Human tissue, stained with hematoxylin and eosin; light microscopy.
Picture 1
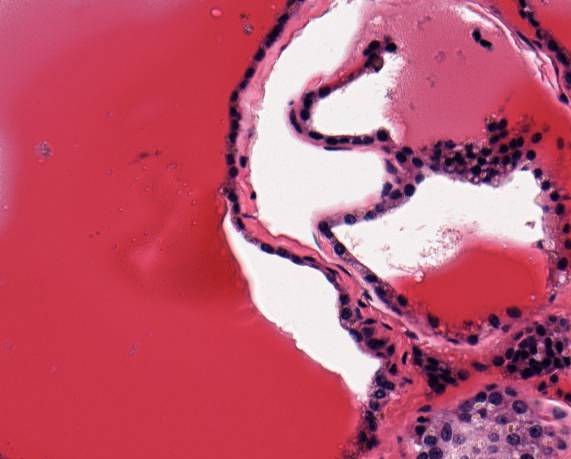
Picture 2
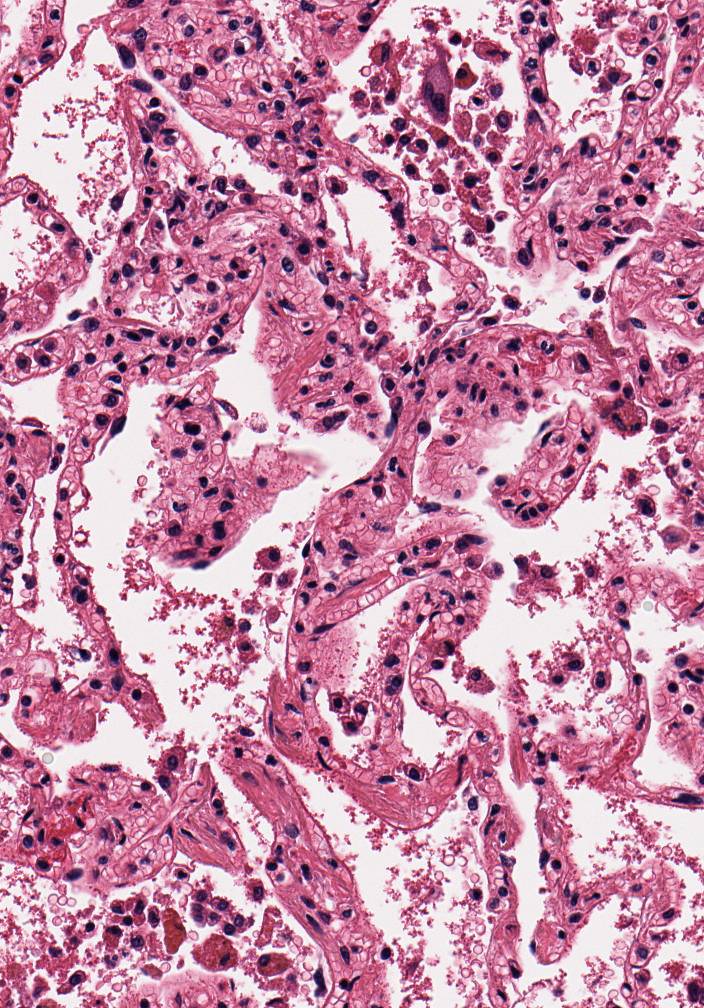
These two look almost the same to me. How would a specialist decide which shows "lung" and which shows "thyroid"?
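Picture 1: thyroid. Picture 2: lung. Picture 1, left half: broad expanse of homogeneous pink eosinophilic material. Picture 2, whole field: thin branching, interconnecting tissue bands separating irregular empty spaces.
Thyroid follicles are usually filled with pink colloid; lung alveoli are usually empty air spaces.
Picture 1, spaces on the right: lined by a single layer of flattened to low cuboidal cells with small dark nuclei. Upper right: a thin fold of the lining projects into the space. Lower right corner: cells with larger, rounder and paler nuclei than the lining cells.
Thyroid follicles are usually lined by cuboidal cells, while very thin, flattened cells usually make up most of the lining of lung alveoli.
Picture 2, tissue bands: many cells with pale, finely bubbly cytoplasm and distinct cell borders; most nuclei small, round to oval, darkly stained. Spindle cells with elongated nuclei run lengthwise along some bands, notably in the centre of the field.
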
